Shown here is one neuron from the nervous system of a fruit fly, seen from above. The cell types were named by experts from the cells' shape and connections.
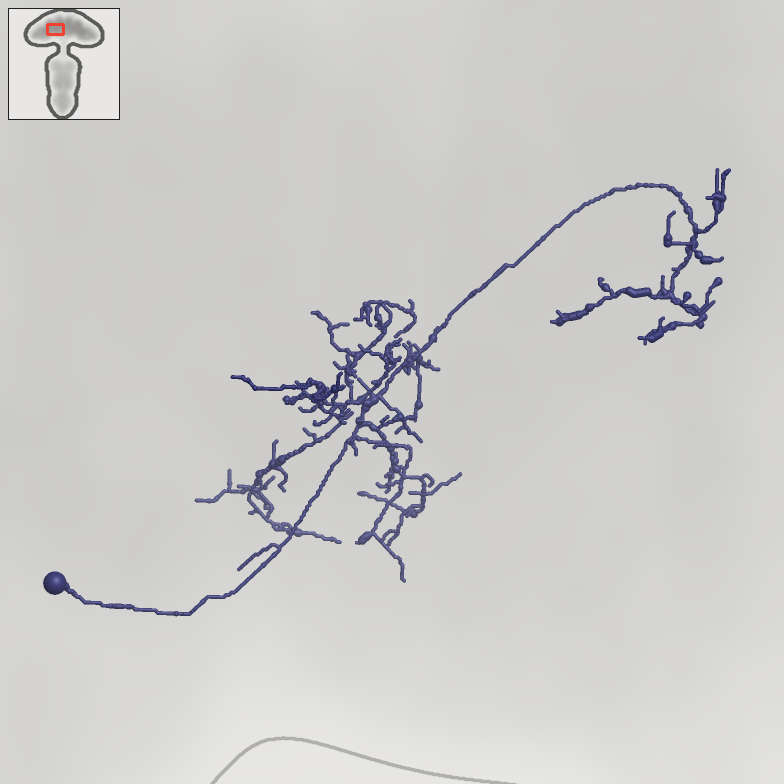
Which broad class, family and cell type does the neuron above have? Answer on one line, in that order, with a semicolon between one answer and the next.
central-brain intrinsic neuron; hemilineage CLp2; SMP279_a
